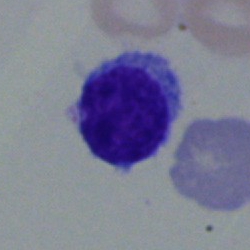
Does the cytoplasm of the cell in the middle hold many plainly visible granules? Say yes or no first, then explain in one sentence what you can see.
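No. No granules are visible in the cytoplasm.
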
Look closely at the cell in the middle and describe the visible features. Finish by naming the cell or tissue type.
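Only a scant, thin rim of cytoplasm is present, thickest at the upper right, and it stains a deep blue. The chromatin is dense and dark purple, with a faintly mottled pattern. Along the upper right edge, the cell border is slightly ruffled. The cell is a lymphocyte.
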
